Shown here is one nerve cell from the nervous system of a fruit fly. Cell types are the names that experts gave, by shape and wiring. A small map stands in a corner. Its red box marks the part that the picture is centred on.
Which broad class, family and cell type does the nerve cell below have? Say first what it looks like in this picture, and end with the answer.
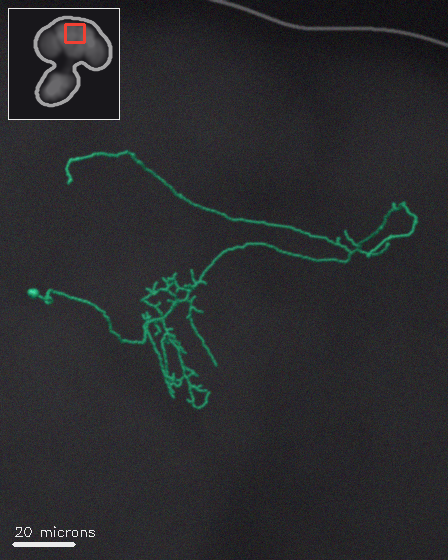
Its cell body lies on the left of the picture. By the scale bar it is about 130 microns wide in this view. It is a central-brain intrinsic neuron. The name of its family is class CX. It is of cell type FS1B_b.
